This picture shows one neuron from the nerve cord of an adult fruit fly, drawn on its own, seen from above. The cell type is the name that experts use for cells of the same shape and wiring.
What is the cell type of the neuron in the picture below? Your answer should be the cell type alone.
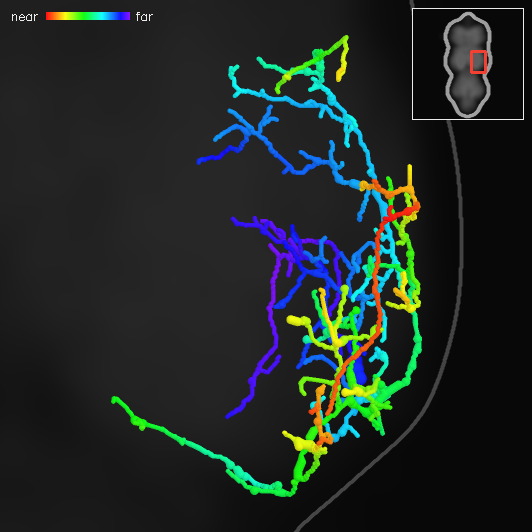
IN13A039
